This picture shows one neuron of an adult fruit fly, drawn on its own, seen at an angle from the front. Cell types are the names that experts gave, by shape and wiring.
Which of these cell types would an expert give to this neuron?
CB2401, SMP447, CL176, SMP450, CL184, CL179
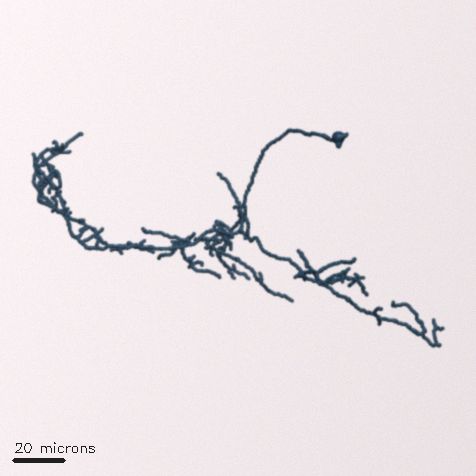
CB2401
